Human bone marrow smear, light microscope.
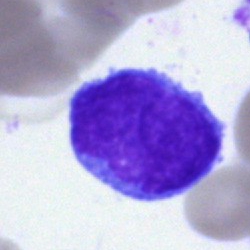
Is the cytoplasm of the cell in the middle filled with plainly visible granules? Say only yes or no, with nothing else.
No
